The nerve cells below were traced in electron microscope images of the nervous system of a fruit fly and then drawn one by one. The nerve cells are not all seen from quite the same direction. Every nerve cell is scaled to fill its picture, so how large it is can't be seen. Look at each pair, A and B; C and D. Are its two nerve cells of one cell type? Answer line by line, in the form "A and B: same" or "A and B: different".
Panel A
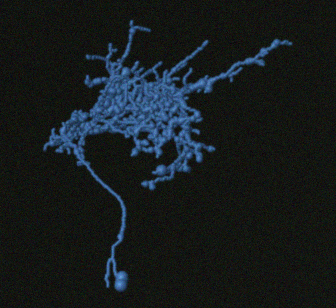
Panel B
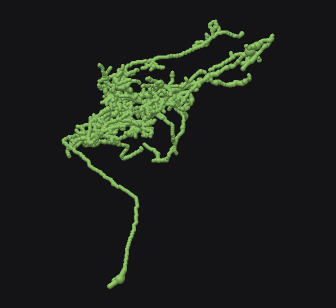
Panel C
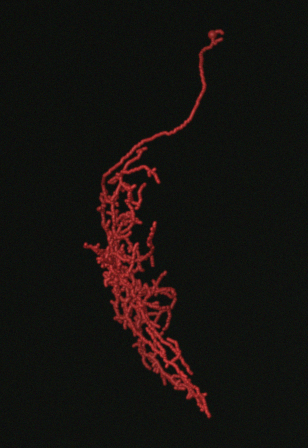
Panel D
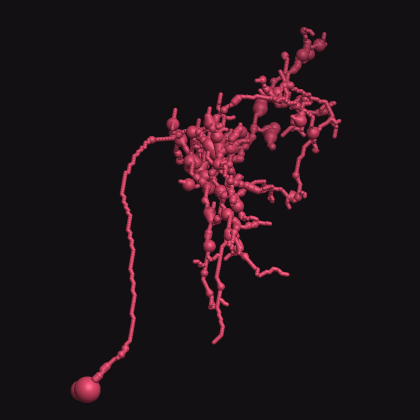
A and B: different
C and D: different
